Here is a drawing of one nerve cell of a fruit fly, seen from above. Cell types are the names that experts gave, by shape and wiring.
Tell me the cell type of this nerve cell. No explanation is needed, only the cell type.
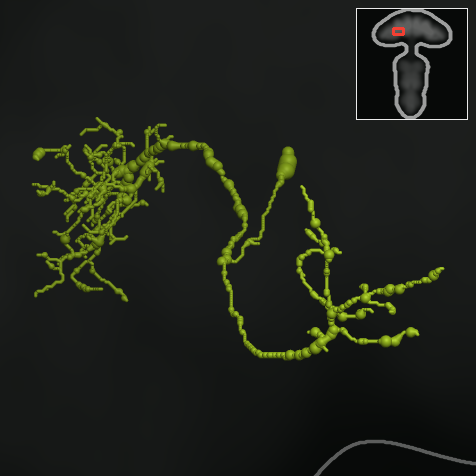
LC13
